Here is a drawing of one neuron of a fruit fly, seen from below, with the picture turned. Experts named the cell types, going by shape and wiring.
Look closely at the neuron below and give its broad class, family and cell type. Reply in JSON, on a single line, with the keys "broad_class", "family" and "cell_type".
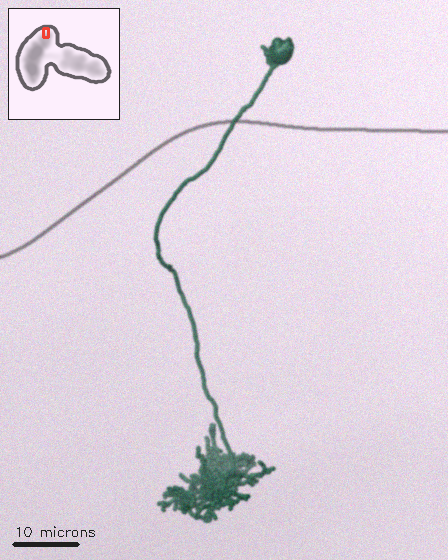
{"broad_class": "optic-lobe intrinsic neuron", "family": "Dm", "cell_type": "Dm8b"}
